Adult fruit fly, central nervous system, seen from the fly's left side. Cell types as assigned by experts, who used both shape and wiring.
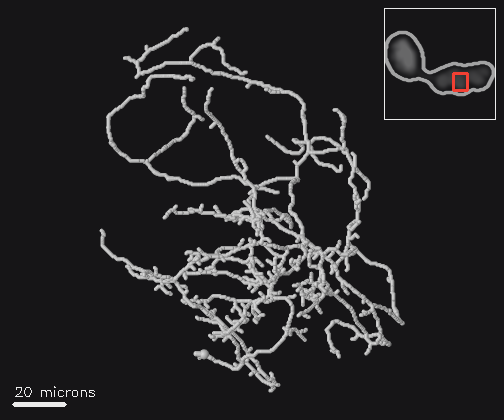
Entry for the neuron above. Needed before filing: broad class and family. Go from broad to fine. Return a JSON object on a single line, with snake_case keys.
{"broad_class": "nerve-cord intrinsic neuron", "family": "hemilineage 04B"}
